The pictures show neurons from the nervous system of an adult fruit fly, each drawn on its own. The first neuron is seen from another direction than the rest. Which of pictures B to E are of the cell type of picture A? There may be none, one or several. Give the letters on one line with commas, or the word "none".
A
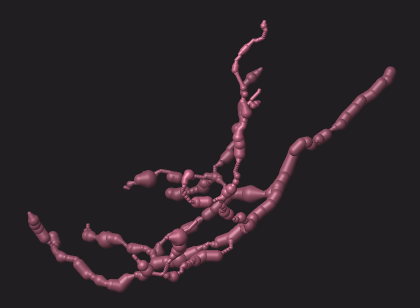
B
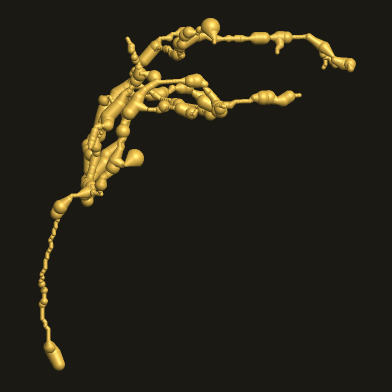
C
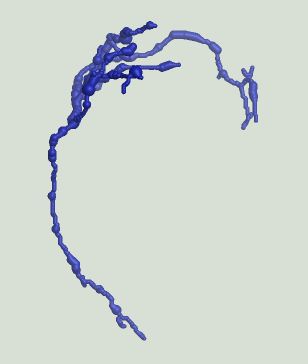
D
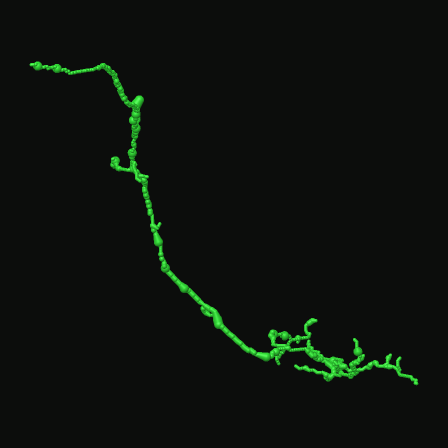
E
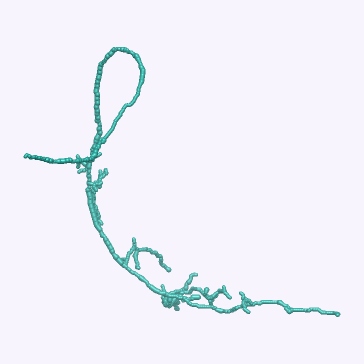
B, C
